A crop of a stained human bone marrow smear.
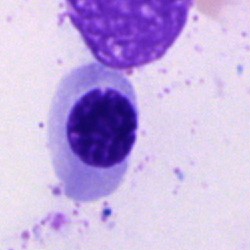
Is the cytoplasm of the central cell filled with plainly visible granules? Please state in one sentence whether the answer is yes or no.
No, granules are not seen anywhere in its cytoplasm.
